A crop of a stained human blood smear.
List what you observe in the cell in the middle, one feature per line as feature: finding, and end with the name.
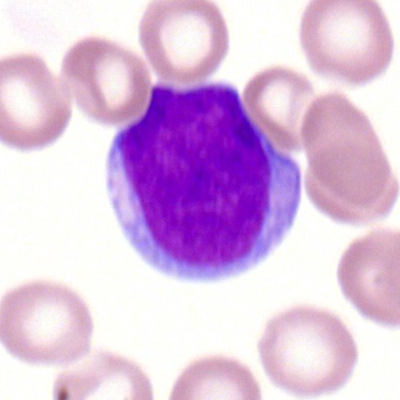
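Nucleus: fills most of the cell, sitting toward its top
Chromatin: finely mottled purple, I'd say, not coarsely clumped
Rim: thin at the top, widest at the lower left
Rim colour: pale blue
Verdict: myeloblast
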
